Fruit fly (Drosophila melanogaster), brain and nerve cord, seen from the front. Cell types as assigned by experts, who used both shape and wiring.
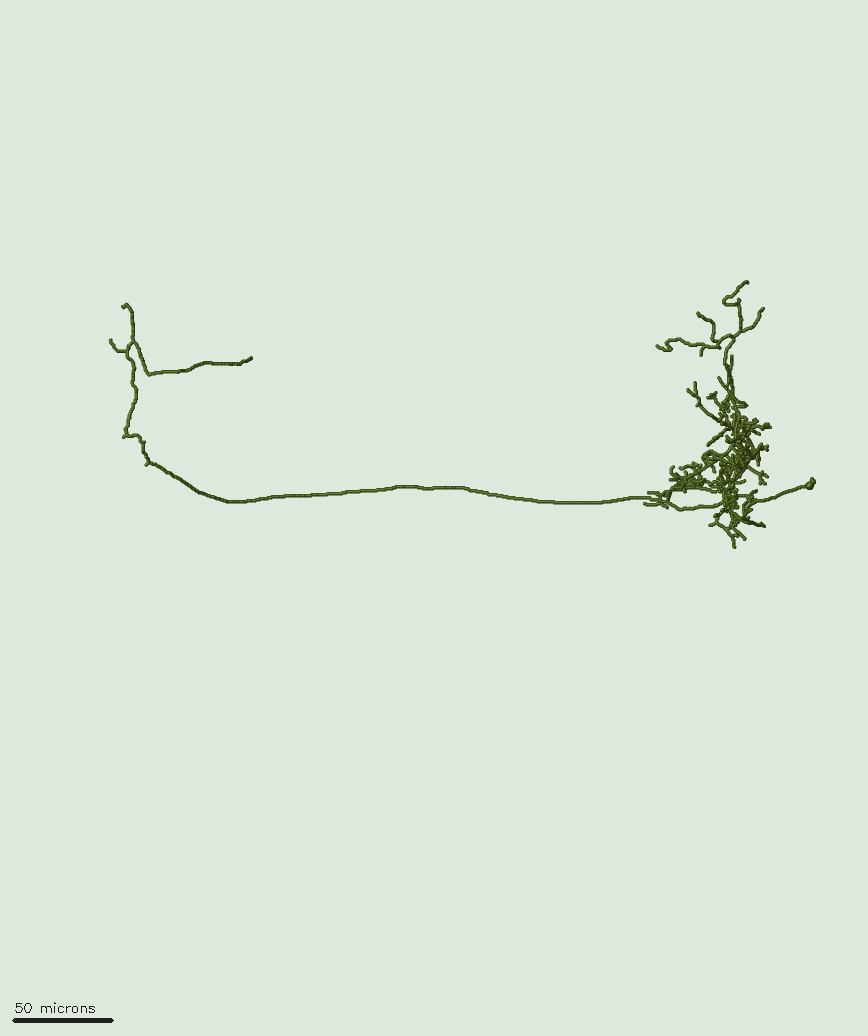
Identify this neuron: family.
hemilineage VLPl&d1_lateral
